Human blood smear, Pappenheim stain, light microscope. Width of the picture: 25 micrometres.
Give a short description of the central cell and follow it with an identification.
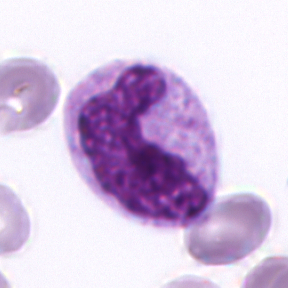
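Start with the outline: an oval cell with a smooth, even edge. The nucleus lies along the left and lower side, filling about 60% of the cell's area, and cytoplasm fills the notch at the upper right. That cytoplasm is pale greyish-lilac, dusted with fine pinkish-purple granules. This is a band neutrophil.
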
